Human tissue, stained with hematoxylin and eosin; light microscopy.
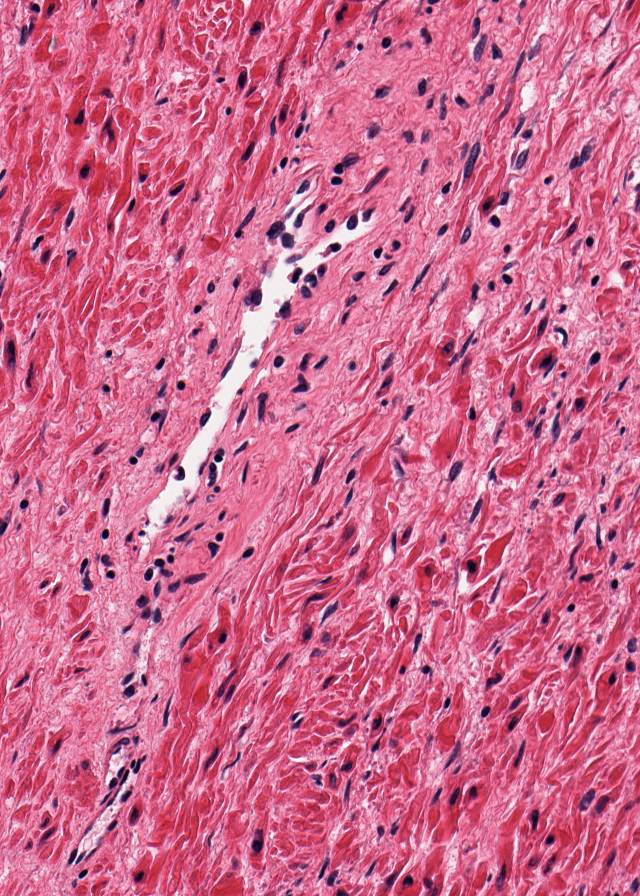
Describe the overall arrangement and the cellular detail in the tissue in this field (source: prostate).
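Follow the narrow, slit-like channel with its thin wall as it runs diagonally through the centre, from upper middle down to lower left. Notice it is empty and white; there are no red blood cells inside. Search the rest of the field and you will find no fat cells, and no epithelium or glands either.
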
